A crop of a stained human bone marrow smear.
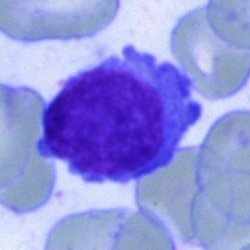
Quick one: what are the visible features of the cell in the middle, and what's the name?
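What I notice first are small rounded blebs projecting from the upper and right margins of the cell. The nuclear chromatin stains dark purple throughout. The cytoplasm is deep blue and forms a rim that is widest on the right side of the cell. So this is a plasma cell.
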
